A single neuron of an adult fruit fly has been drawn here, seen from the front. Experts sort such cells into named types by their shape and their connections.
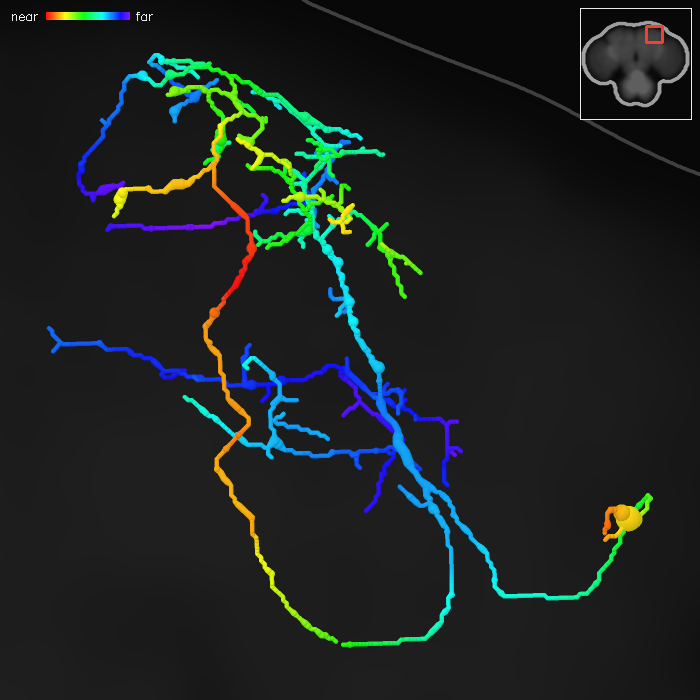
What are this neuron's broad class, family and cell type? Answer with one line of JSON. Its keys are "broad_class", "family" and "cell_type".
{"broad_class": "central-brain intrinsic neuron", "family": "hemilineage SLPal2", "cell_type": "CB1759b"}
